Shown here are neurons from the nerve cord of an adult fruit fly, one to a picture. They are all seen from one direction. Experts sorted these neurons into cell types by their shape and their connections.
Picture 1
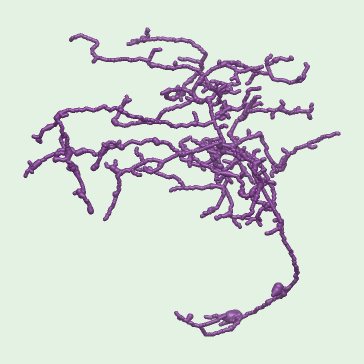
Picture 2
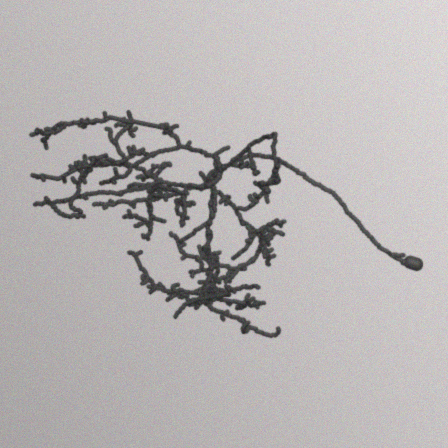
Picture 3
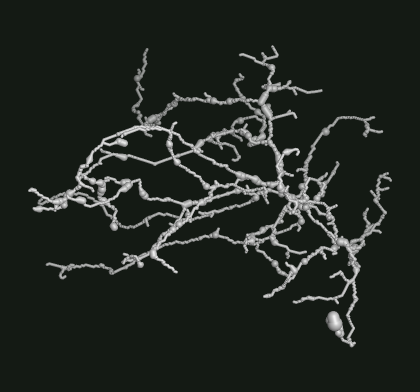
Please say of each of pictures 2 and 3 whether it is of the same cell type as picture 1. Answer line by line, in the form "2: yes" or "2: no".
2: no
3: yes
